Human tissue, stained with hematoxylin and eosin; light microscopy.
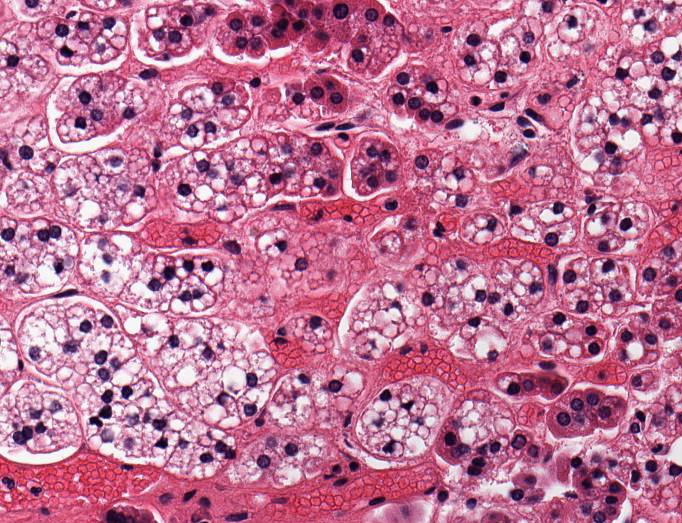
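Adrenal gland, with cells across the whole field lying in rounded nests and short cords divided by thin partitions. Cytoplasm: in most cells it is pale and filled with many small clear vacuoles. Nuclei: small, round and darkly stained, one in each cell. Exceptions: a few cells at the lower right and top centre have dense pink cytoplasm with few vacuoles.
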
